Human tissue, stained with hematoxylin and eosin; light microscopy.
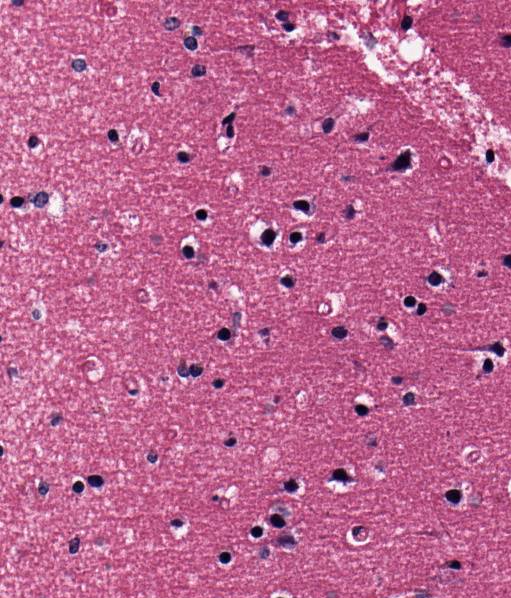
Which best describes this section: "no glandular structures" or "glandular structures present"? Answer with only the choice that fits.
No glandular structures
